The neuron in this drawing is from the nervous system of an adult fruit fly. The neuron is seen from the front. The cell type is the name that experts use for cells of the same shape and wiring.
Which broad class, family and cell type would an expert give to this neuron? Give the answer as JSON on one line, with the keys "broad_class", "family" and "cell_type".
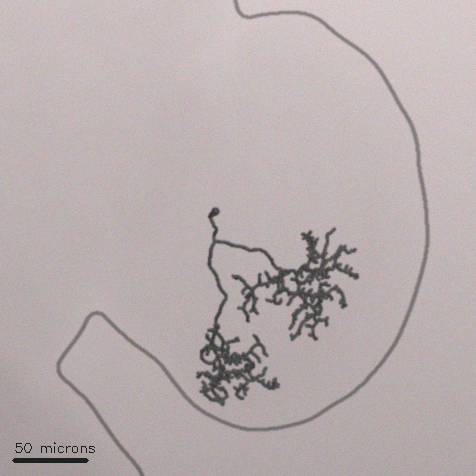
{"broad_class": "optic-lobe intrinsic neuron", "family": "Cm", "cell_type": "Cm17"}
